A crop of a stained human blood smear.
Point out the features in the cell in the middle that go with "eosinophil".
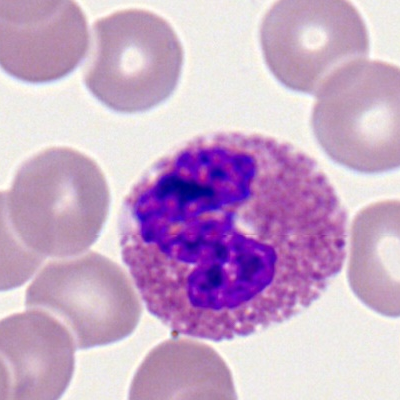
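Fits eosinophil: two nuclear lobes, one upper left, the other lower right.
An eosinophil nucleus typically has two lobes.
Also fits: coarse pinkish granules pack the cytoplasm throughout, and the cytoplasm is abundant, taking up much of the cell.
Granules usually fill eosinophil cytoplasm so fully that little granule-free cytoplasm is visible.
Chromatin dark purple, coarsely clumped. Nothing seen goes against the name.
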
